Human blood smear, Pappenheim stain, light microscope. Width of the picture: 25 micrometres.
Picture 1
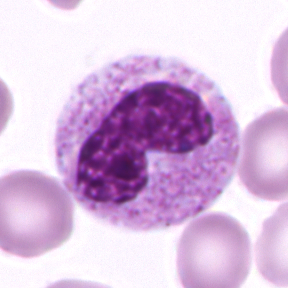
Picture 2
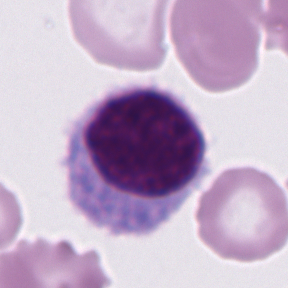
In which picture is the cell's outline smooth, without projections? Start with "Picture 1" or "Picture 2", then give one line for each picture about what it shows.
Picture 1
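In picture 1: The cell outline is round and smooth.
In picture 2: The cell's edge is slightly ragged, with tiny fine projections.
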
